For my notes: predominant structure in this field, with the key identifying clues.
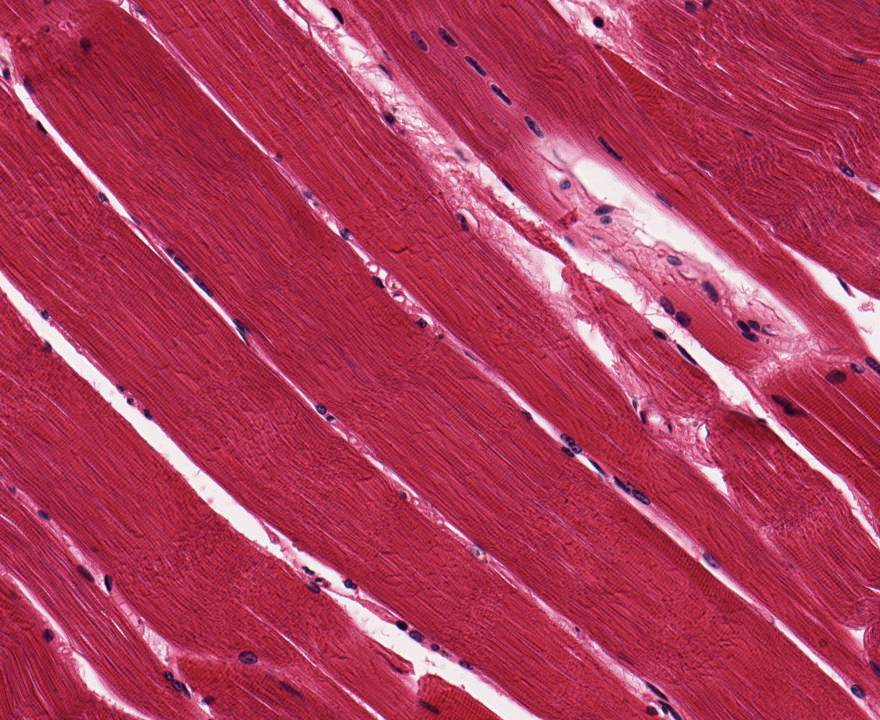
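What you are looking at is skeletal muscle. Follow the long parallel fibres running diagonally from upper left to lower right, and you'll see fine transverse cross-striations along them.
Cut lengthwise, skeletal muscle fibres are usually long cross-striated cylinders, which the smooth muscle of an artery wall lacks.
Now look at the edges of the fibres, where the flattened nuclei lie.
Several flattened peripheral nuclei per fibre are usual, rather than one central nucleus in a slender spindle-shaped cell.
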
